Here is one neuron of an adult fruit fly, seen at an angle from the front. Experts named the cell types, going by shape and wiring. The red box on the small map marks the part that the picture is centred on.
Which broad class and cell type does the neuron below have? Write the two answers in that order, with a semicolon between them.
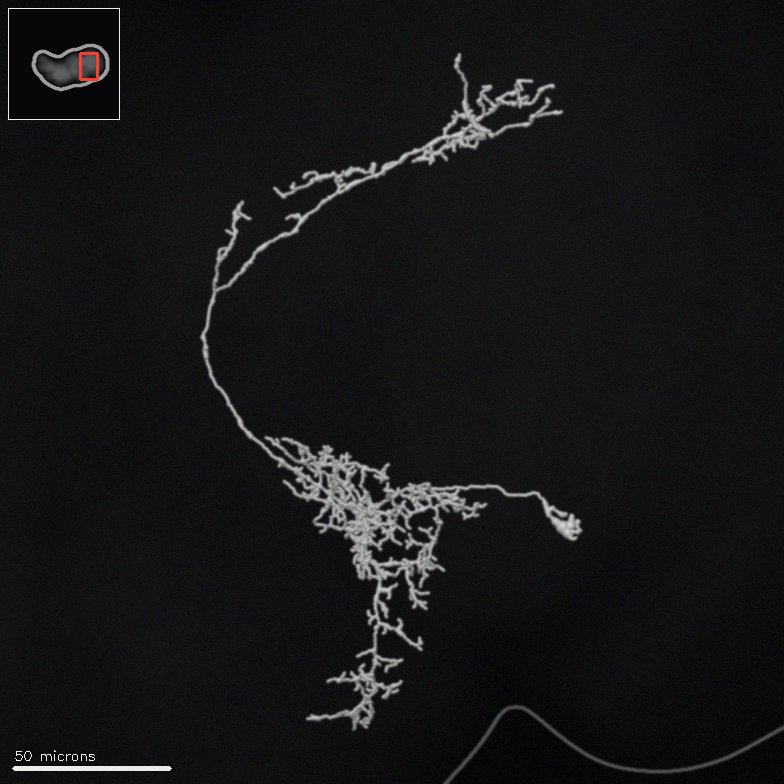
central-brain intrinsic neuron; VES030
